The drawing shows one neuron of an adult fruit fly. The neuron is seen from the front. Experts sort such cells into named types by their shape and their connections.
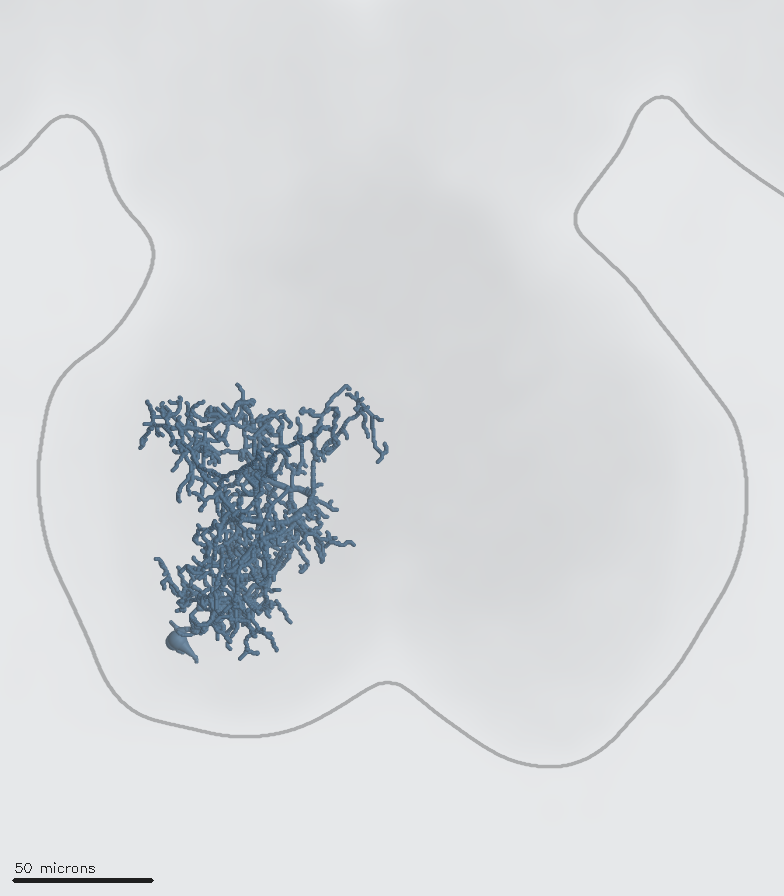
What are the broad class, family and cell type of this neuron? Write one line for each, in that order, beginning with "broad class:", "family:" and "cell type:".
broad class: nerve-cord intrinsic neuron
family: hemilineage 20A.22A
cell type: IN20A.22A002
